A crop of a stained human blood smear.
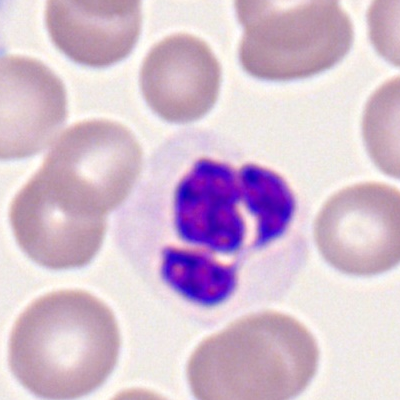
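Segmented neutrophil, the central cell of the smear. First, the nucleus is split into three separate lobes, with no nucleoli visible in it. Next, the cytoplasm is pale pinkish-lilac. Last, that cytoplasm contains no coarse orange-red granules.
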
